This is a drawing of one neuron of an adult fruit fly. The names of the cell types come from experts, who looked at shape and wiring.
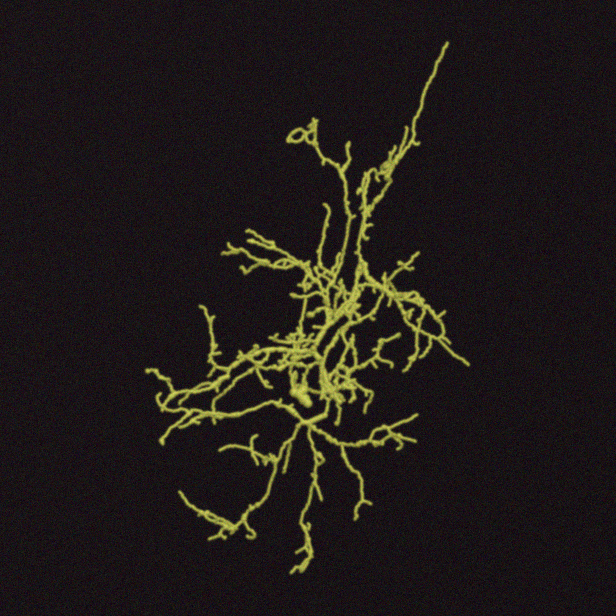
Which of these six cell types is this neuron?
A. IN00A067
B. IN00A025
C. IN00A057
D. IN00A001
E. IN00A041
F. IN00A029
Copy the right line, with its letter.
B. IN00A025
